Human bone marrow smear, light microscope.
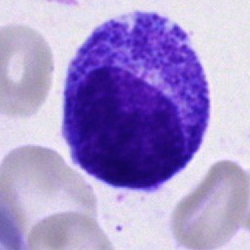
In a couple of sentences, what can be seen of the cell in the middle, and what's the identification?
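Smooth oval outline, slightly taller than wide. Nucleus dense, staining very dark purple. Cytoplasm packed with coarse dark purple granules. Paler band of cytoplasm along the upper border of the nucleus. Cell: promyelocyte.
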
